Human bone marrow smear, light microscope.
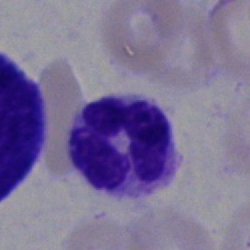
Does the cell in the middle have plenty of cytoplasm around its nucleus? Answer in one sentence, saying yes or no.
No, most of the cell is taken up by its nucleus.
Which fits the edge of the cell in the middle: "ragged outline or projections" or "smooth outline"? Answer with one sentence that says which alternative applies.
Along its outline, the cell is smooth, with no projections.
